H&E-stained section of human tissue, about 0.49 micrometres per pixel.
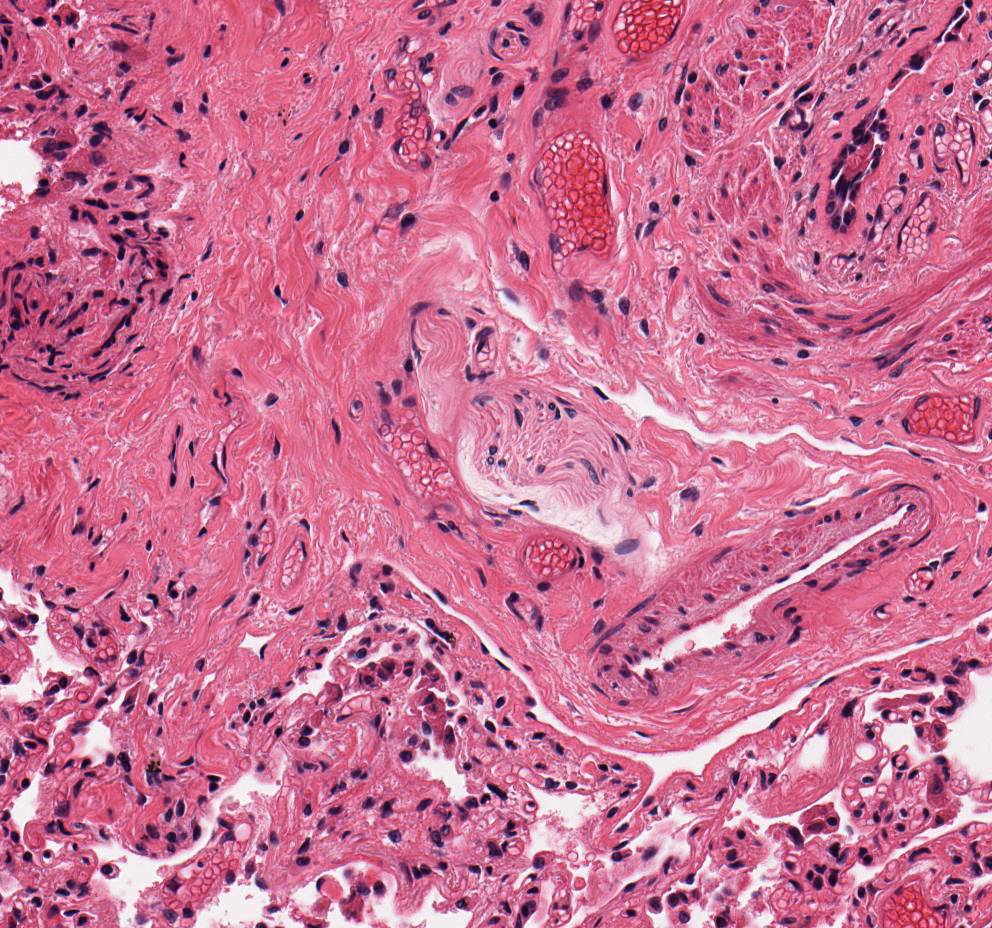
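Lung: dense pink fibrous tissue in the upper two-thirds, small open air-space-like spaces with cellular septa in the lower third. Wavy collagen swirls in varied directions; nuclei sparse, dark, mostly spindle-shaped. Near centre: small rounded focus of pale, loose, faintly bluish stroma with scattered spindle cells.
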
